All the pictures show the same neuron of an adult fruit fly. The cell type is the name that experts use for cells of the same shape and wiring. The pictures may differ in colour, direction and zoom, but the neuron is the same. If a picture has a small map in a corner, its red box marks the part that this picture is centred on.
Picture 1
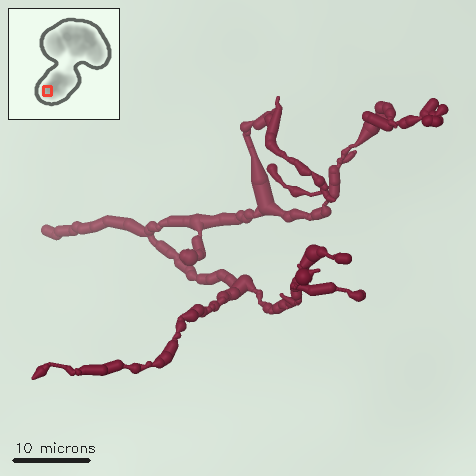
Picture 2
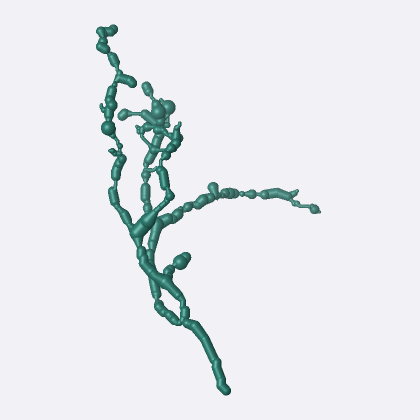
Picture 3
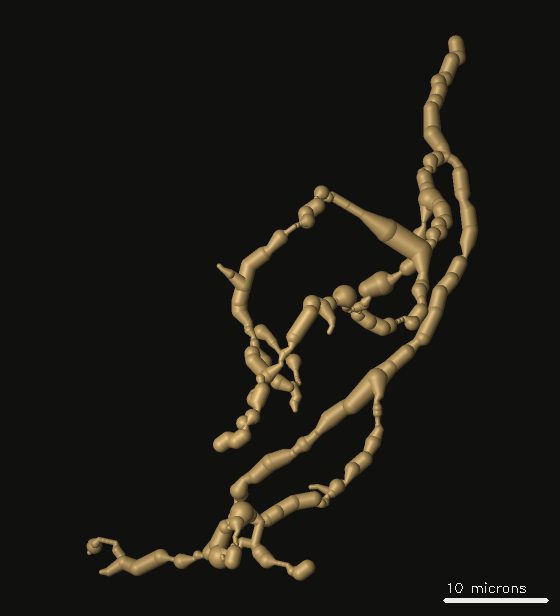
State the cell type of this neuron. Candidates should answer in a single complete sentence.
The type assigned to this neuron is SNxx23.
